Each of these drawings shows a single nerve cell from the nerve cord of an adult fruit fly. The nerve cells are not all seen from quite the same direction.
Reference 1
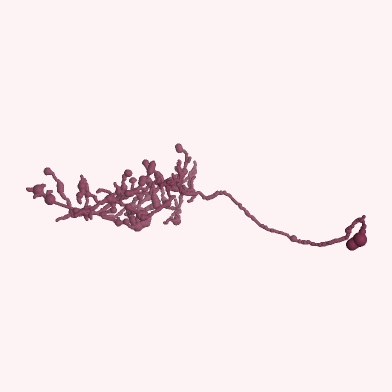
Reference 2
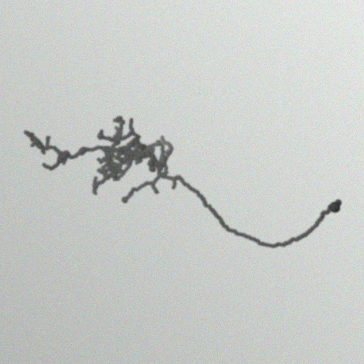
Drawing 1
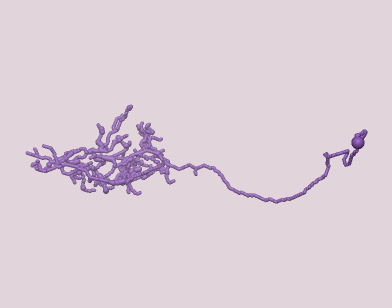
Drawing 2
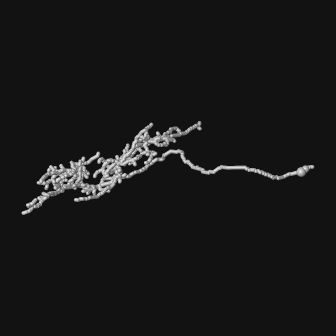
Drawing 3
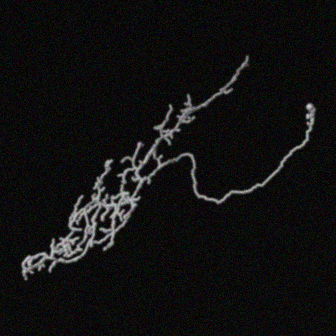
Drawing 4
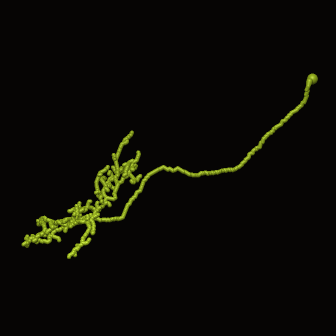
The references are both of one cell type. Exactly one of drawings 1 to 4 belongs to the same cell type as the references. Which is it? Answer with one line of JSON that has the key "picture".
{"picture": 1}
